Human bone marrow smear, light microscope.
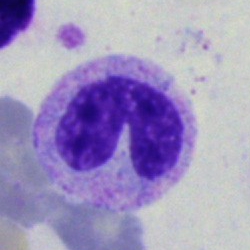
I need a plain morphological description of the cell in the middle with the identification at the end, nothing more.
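Outline: round. Nucleus: kidney-shaped, with a deep notch opening downward; chromatin dark purple and coarsely clumped. Cytoplasm: without vacuoles. Cell type: band neutrophil.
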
